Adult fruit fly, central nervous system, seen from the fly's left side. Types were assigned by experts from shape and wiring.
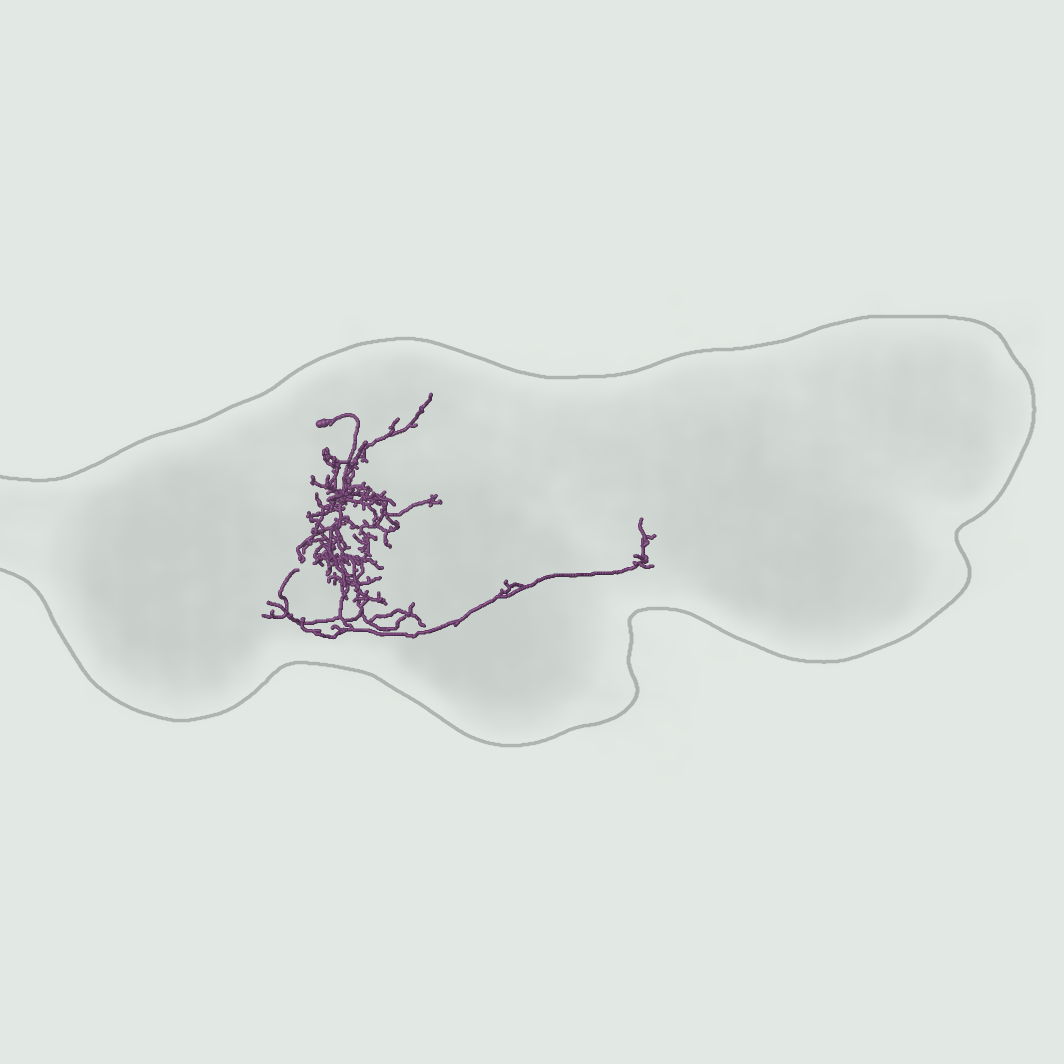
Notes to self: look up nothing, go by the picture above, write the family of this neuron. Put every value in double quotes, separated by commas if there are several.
"hemilineage 17A"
